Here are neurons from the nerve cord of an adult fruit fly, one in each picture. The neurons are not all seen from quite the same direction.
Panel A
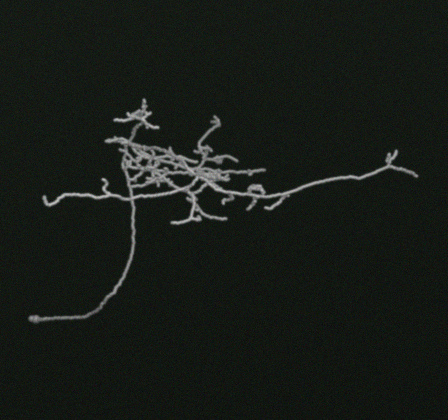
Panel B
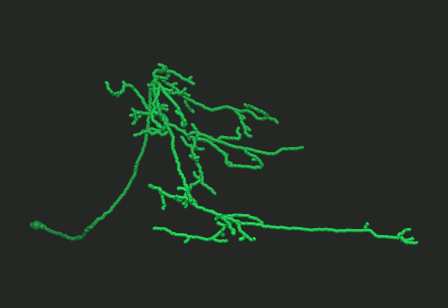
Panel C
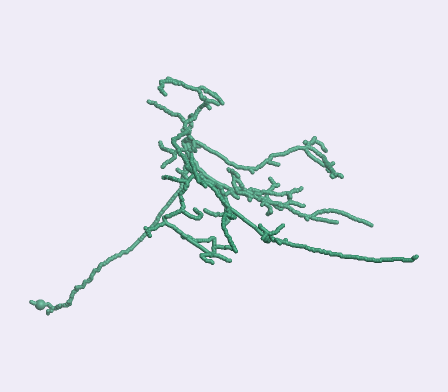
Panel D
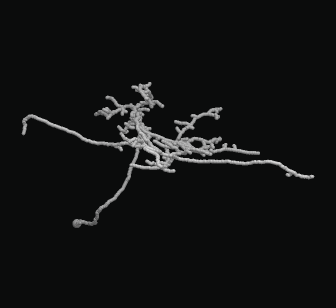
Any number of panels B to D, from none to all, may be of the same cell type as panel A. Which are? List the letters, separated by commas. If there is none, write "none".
B, C, D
